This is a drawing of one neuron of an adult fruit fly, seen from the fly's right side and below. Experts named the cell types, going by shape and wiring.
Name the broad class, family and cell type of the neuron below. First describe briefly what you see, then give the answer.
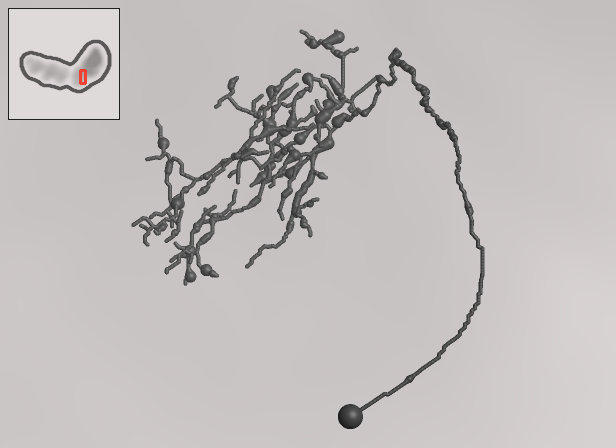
The cell body is at the bottom of the picture. Dozens of branch ends can be seen. Its broad class is optic-lobe intrinsic neuron. The family is Li. The cell type is Li22.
